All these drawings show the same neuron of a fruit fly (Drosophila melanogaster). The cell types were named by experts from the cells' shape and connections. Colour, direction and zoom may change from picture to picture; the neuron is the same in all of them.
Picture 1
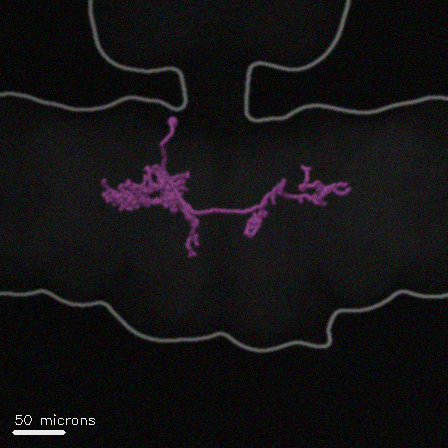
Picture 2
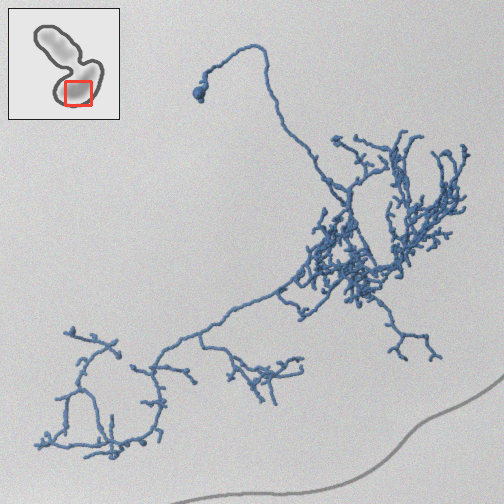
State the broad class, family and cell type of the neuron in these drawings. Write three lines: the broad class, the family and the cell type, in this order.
central-brain intrinsic neuron
hemilineage SIPp1
SIP066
